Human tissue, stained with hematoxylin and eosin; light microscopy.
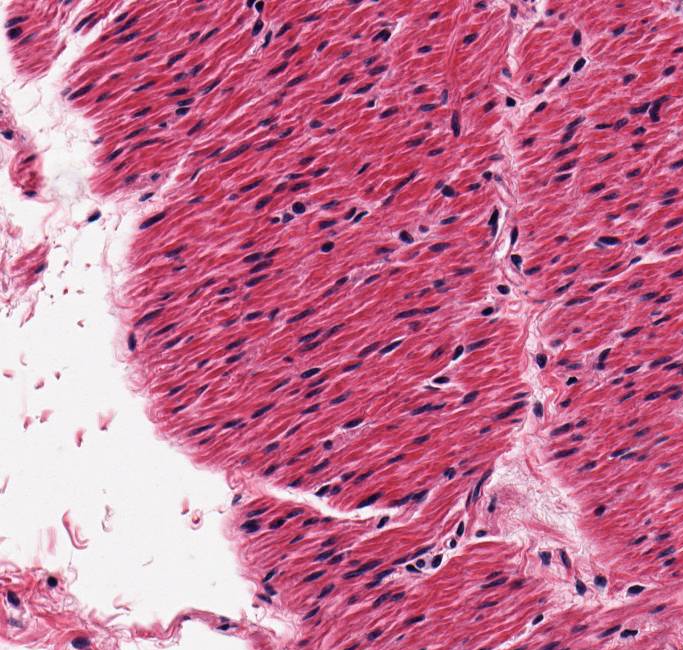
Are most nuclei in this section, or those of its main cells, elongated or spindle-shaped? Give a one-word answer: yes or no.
Yes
